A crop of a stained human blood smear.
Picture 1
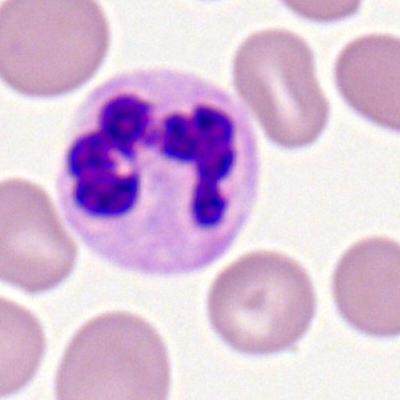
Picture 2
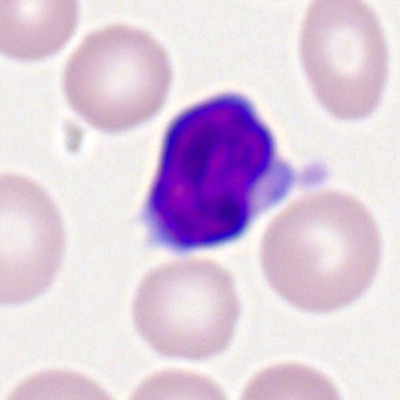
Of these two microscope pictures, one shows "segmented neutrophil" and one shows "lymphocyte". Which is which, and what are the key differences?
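The segmented neutrophil is in picture 1, the lymphocyte in picture 2. Nucleus: in the segmented neutrophil it is split into more than two separate lobes linked by thin strands; in the lymphocyte it fills most of the cell.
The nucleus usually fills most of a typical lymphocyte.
Chromatin: dark purple in both, coarsely clumped in the segmented neutrophil and dense in the lymphocyte. Cytoplasm: plentiful and pale pinkish-lilac in the segmented neutrophil; pale blue in the lymphocyte, with its largest patch bulging out on the right side of the cell.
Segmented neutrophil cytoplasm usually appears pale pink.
Granules: only fine, faint ones in the segmented neutrophil, with no large coarse ones; none distinct in the lymphocyte.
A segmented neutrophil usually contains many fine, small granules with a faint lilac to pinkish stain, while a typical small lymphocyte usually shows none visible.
Outline: round and smooth in the segmented neutrophil, irregular rather than smoothly round in the lymphocyte. Nucleoli: none visible in the segmented neutrophil.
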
